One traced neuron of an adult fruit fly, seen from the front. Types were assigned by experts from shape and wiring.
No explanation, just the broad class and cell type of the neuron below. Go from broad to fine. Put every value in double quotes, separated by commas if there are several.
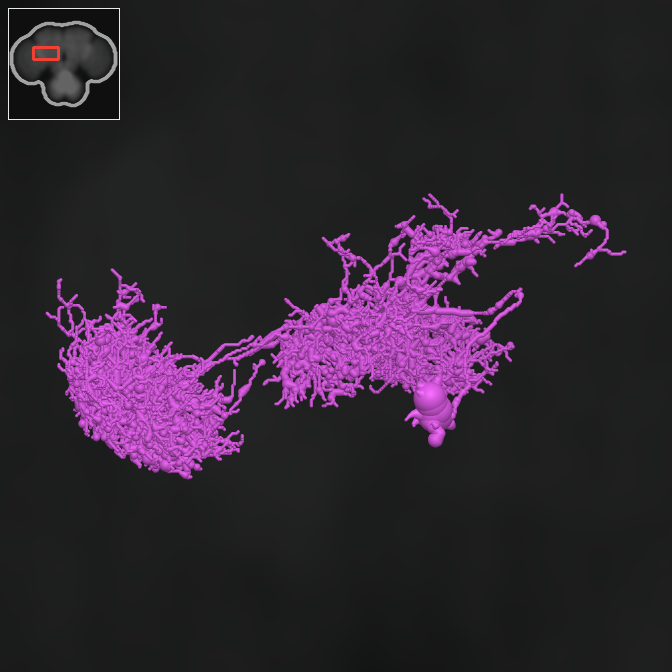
"central-brain intrinsic neuron", "PVLP011"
